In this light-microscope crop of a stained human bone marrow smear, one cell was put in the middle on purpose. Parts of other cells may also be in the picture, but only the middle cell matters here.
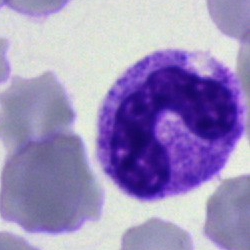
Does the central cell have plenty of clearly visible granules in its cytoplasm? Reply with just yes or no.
Yes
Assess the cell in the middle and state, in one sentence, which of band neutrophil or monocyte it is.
The cell of interest, in the center, is a band neutrophil.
